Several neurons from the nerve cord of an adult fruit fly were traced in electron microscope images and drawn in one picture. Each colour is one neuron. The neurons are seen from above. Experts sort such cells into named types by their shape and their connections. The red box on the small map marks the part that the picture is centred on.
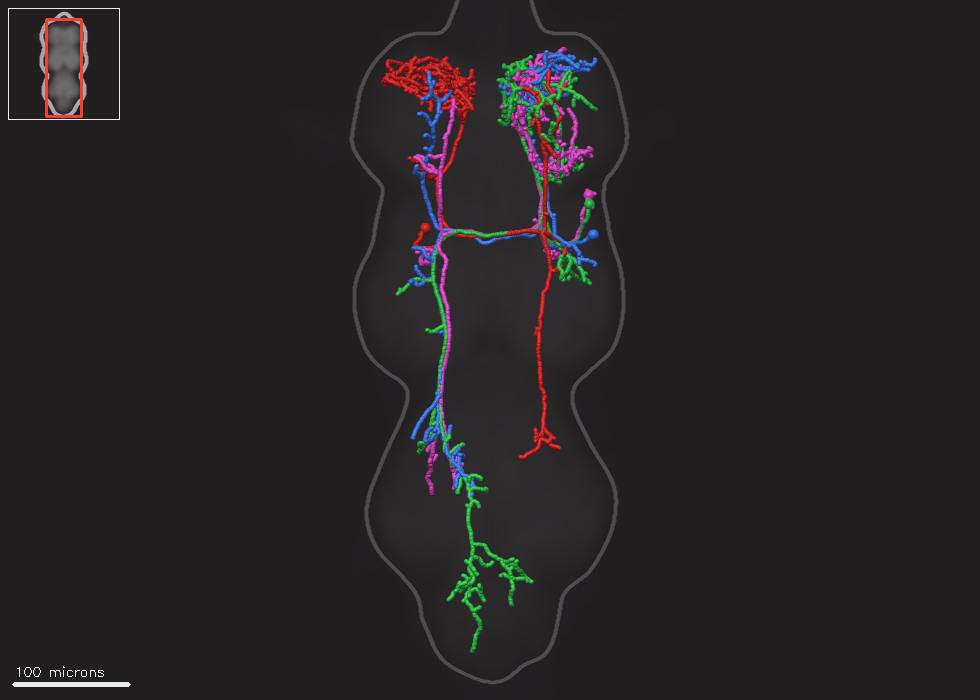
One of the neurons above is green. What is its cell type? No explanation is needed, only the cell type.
IN08B062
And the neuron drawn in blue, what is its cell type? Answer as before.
IN08B040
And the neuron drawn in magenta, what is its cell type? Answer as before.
IN08B033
